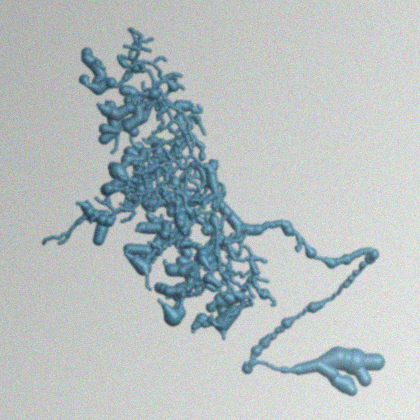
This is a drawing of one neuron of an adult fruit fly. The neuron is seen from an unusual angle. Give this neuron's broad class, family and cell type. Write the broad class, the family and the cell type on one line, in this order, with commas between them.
optic-lobe intrinsic neuron, Dm, Dm4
